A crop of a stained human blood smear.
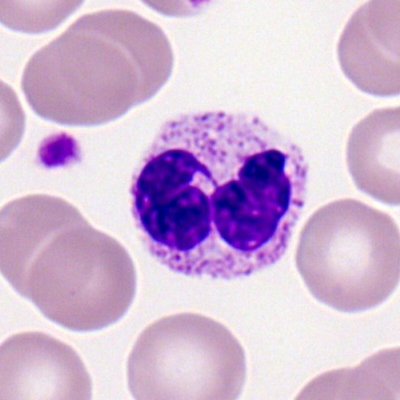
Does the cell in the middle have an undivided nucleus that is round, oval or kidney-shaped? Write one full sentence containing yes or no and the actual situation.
No, there are two or more separate lobes forming the nucleus.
